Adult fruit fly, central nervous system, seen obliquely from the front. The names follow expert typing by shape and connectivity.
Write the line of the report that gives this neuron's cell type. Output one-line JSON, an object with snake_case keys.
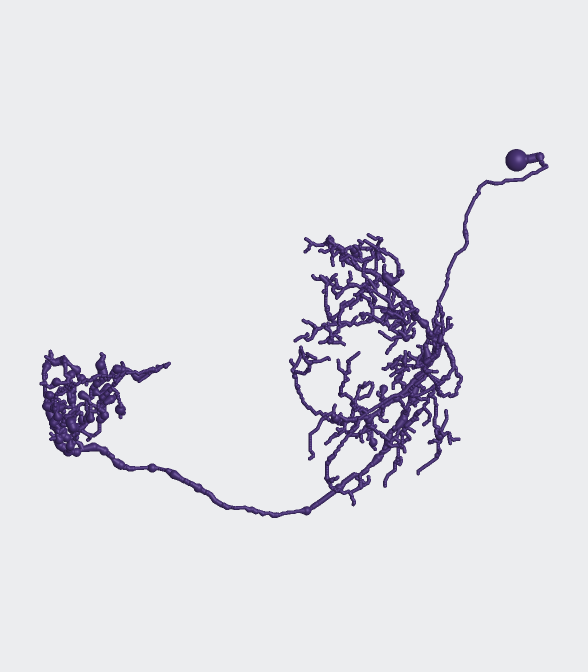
{"cell_type": "hDeltaC"}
